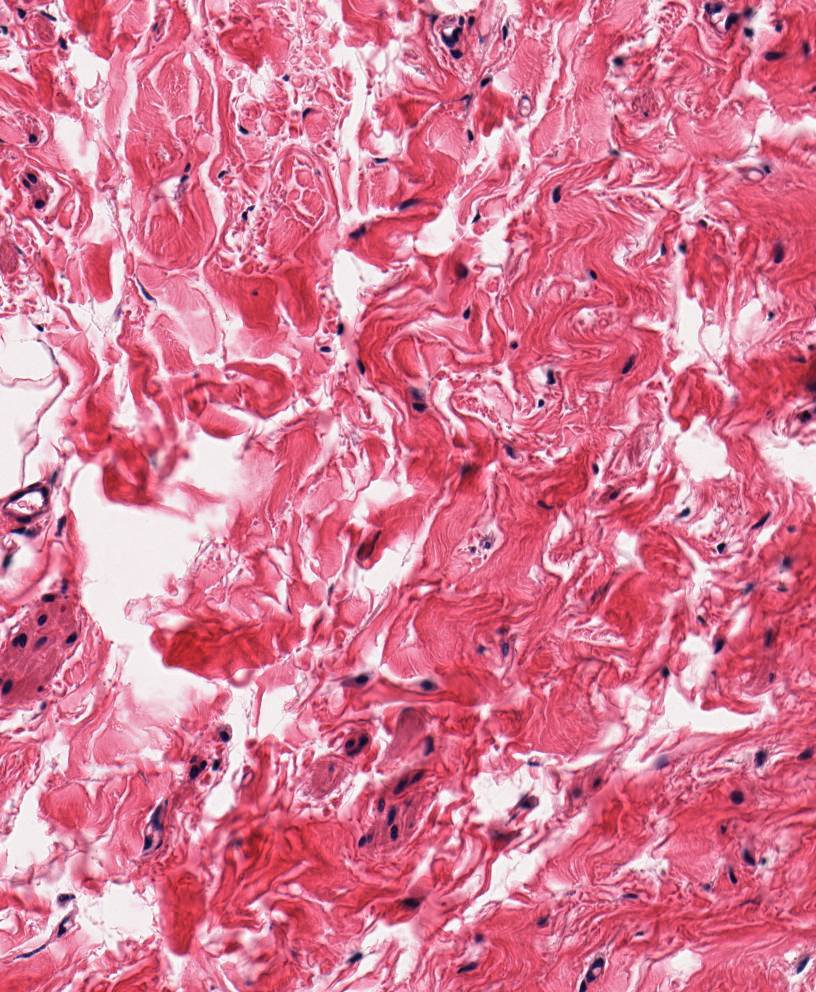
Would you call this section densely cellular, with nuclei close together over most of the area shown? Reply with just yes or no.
No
